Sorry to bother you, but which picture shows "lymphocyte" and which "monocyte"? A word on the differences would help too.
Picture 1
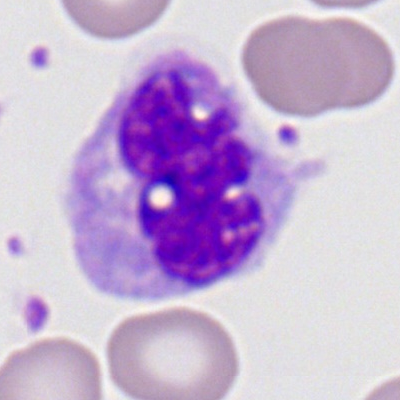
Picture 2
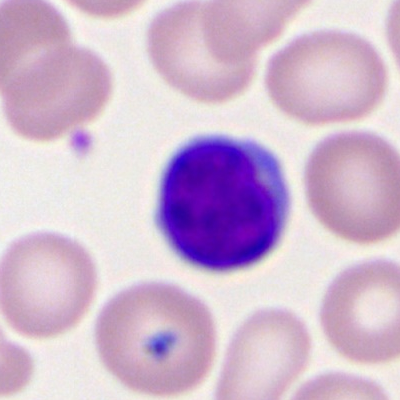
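Picture 1 shows a monocyte; picture 2 shows a lymphocyte. The monocyte has an irregular outline, with a small tapering projection of cytoplasm at its right edge, whereas the lymphocyte is round and smoothly outlined. The monocyte's cytoplasm is abundant and pale greyish-blue, and it forms a wider rim on the left of the nucleus than on the right. In the lymphocyte, the pale blue cytoplasm is only a thin rim, seen mainly on the right side.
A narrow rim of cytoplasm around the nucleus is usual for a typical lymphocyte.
No coarse granules are visible in the monocyte, and the lymphocyte's cytoplasm shows no granules.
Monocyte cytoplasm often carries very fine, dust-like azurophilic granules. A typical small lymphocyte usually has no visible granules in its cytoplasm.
The lymphocyte's chromatin is dense, dark purple and clumped, and no nucleoli are seen.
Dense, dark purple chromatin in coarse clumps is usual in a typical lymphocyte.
Several small purple platelets lie free in the background near the monocyte.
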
